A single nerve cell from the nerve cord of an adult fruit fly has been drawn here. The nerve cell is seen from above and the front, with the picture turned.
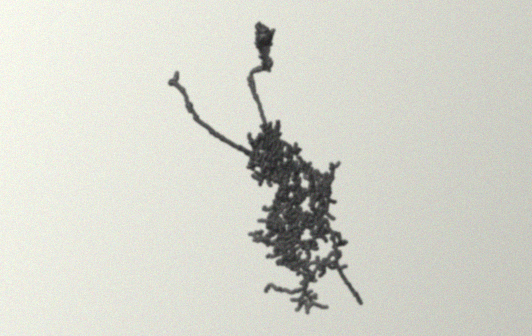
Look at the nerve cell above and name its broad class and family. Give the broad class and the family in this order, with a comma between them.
motor neuron of the nerve cord, hemilineage 16B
